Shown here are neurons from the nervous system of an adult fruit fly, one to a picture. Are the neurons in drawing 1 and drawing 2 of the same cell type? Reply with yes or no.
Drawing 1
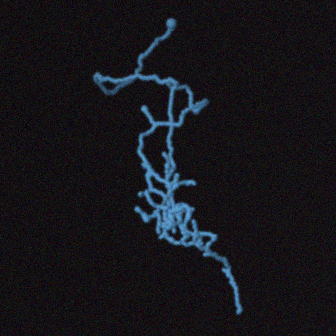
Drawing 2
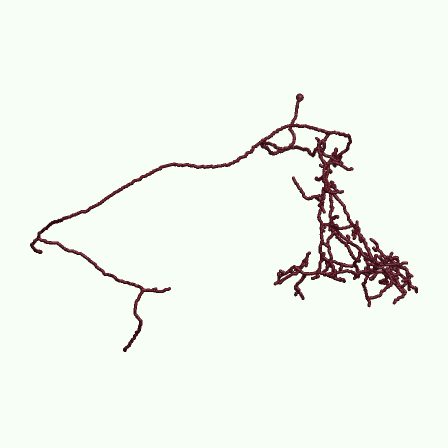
no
